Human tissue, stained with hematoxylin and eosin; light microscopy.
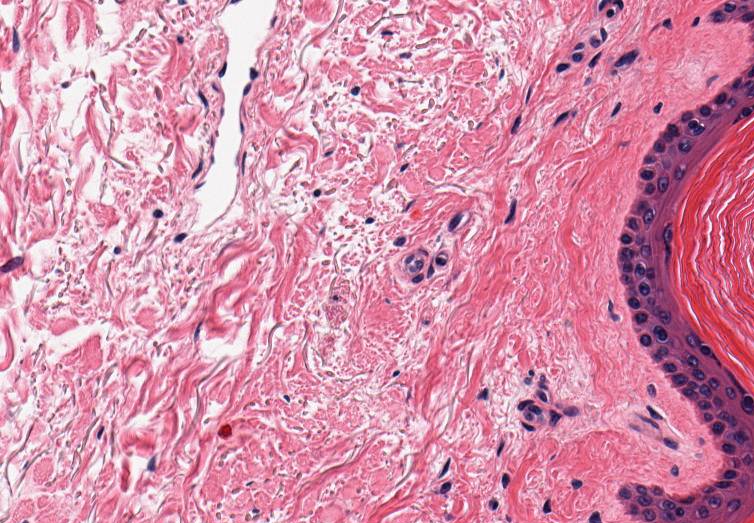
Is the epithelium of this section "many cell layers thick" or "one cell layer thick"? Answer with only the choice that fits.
Many cell layers thick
